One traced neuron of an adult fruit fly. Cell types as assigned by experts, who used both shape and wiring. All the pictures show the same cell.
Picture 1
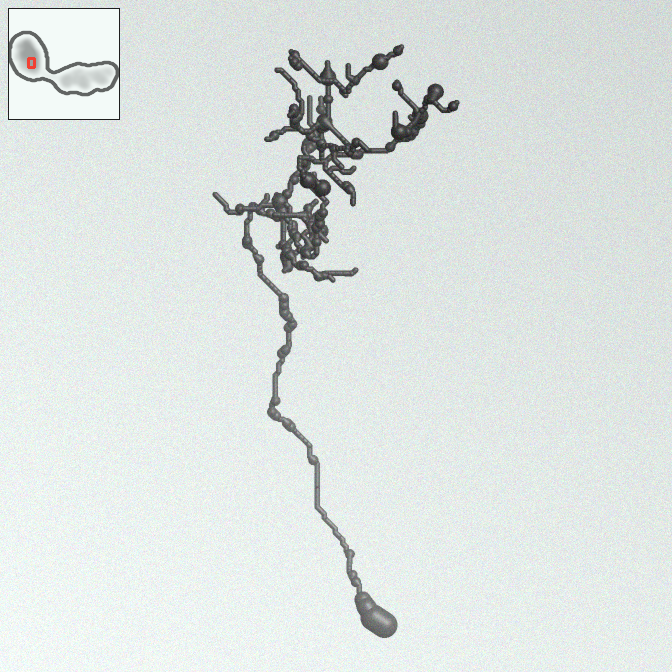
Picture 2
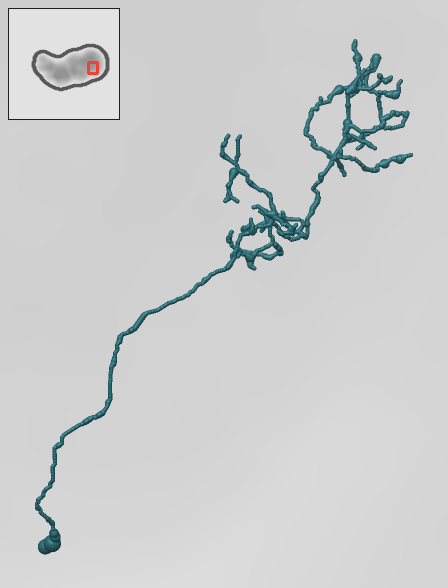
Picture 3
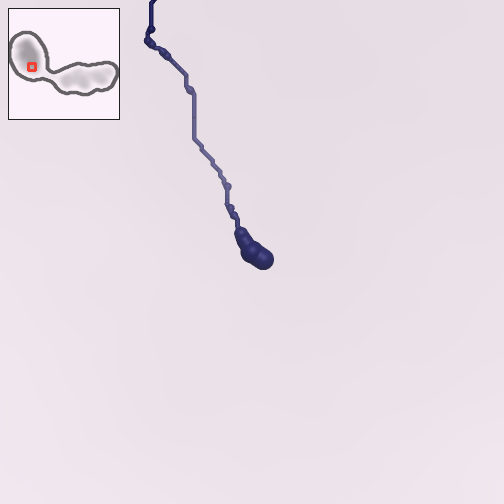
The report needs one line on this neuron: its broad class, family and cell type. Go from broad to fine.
optic-lobe intrinsic neuron; Li; Li27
